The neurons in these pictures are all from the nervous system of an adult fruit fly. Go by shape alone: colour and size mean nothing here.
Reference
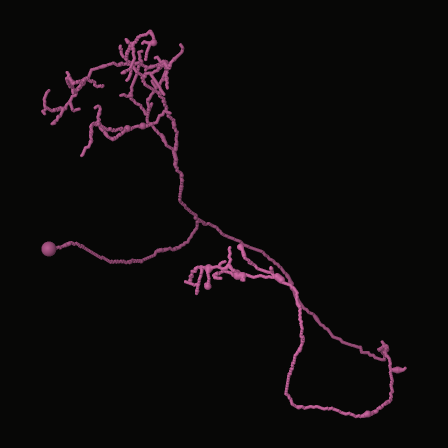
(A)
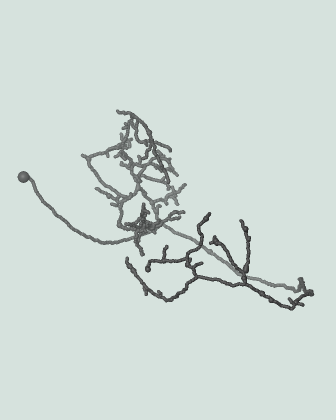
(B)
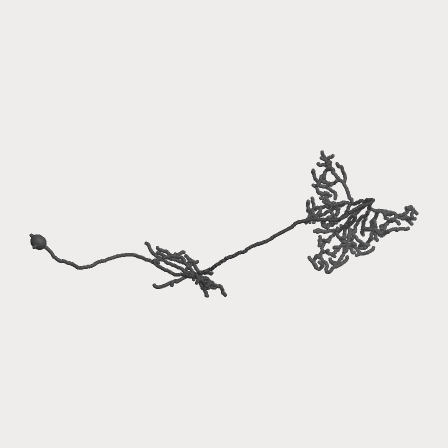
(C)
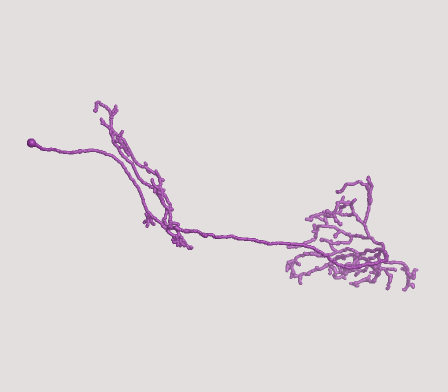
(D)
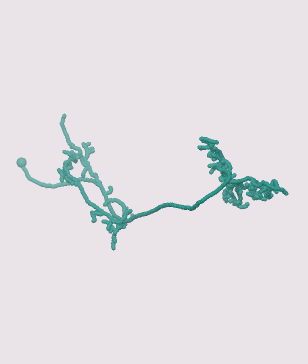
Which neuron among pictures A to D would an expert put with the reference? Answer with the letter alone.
A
